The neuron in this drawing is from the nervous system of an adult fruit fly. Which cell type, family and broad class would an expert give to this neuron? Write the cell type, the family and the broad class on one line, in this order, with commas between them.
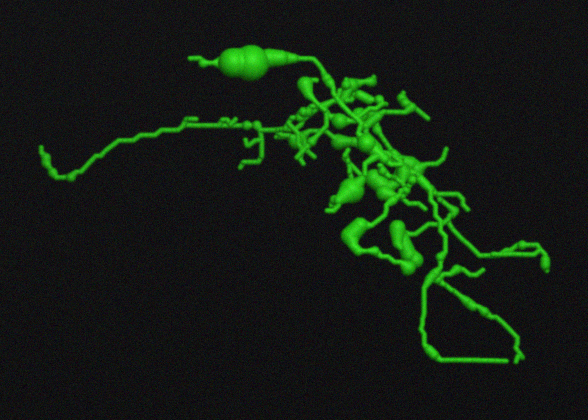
CB1617, hemilineage SLPpm2, central-brain intrinsic neuron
